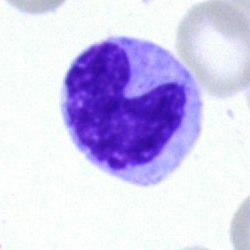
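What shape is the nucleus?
Kidney-like, indented by a deep notch that opens toward the upper right.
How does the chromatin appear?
Dark purple and clumped, with small paler spots between the clumps.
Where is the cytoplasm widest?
On the right and lower side; it is pale lilac-blue.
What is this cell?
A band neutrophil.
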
